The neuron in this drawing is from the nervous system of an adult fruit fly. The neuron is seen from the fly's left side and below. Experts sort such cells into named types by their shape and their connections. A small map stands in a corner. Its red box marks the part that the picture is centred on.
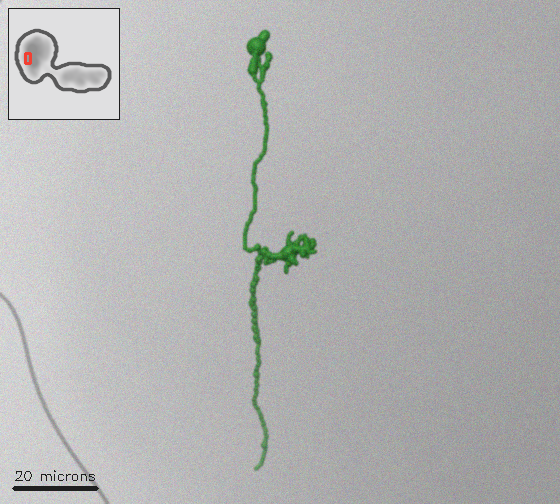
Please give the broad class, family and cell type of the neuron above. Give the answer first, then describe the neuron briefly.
Its broad class is optic-lobe intrinsic neuron. The family is T. Its cell type is T1. Its cell body lies at the top of the picture. By the scale bar it is about 110 microns tall in this view.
